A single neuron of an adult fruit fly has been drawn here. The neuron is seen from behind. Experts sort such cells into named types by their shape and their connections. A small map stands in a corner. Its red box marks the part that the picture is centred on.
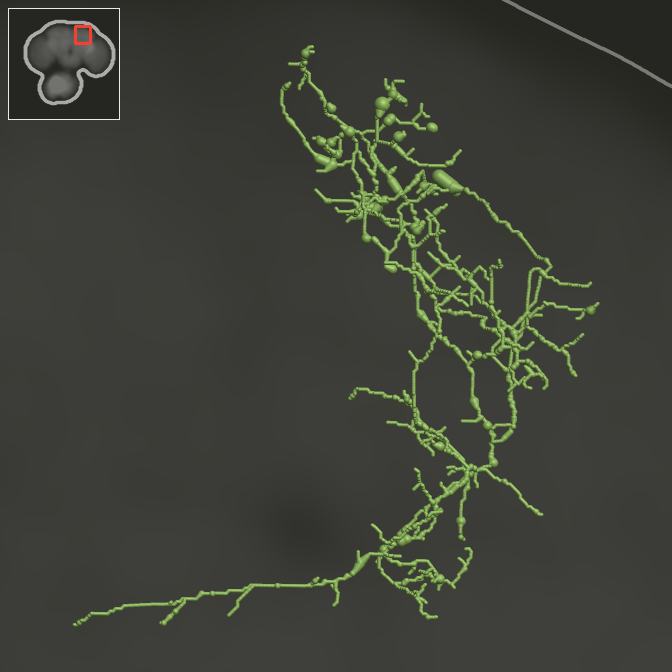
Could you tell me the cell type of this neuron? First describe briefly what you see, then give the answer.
The picture shows dozens of branch ends. As drawn here it is about as wide as it is tall. It is a central-brain intrinsic neuron. It is of cell type SLP162.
